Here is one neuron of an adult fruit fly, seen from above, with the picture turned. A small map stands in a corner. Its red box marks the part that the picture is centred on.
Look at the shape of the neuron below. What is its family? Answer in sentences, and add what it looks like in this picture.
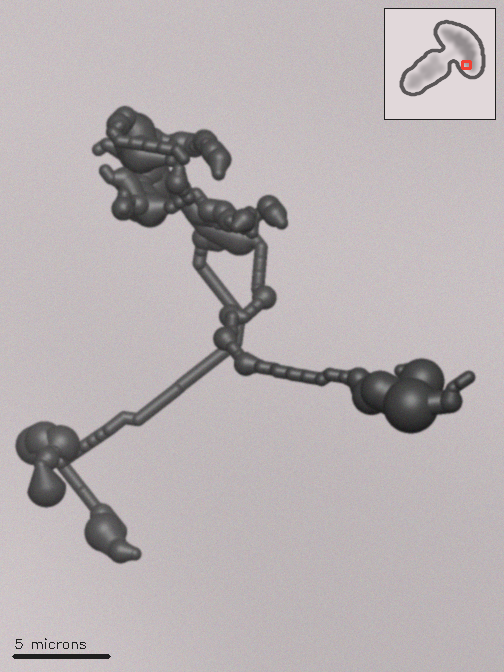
The family is T. Its broad class is optic-lobe intrinsic neuron. It lies in the brain. The cell body is on the right of the picture. From top to bottom in the picture it spans about 25 microns.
